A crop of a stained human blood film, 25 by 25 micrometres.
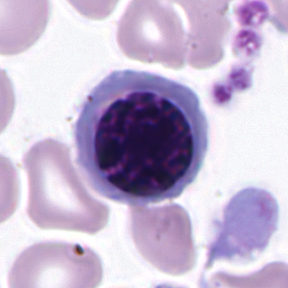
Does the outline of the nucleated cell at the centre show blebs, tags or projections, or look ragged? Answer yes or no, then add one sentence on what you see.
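No. The cell outline is round and smooth.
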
